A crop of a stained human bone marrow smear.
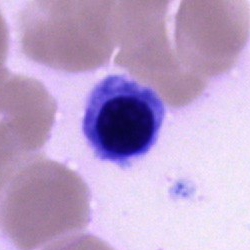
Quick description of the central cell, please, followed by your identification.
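Off-centre toward the lower right sits the nucleus, in which no nucleoli are visible. The cytoplasm forms a narrow blue rim, broadest on the upper left, and contains no visible granules. The cell is an erythroblast.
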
